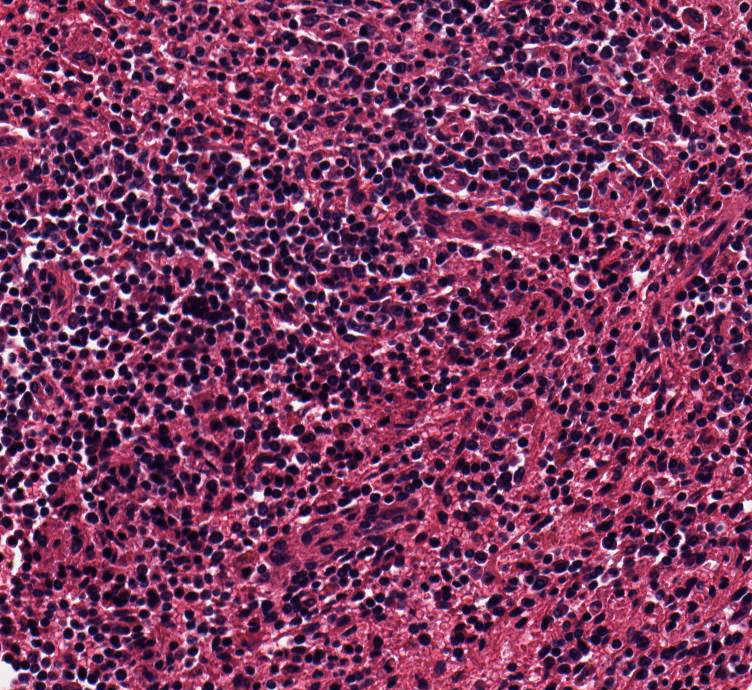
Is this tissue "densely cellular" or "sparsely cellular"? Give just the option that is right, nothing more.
Densely cellular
